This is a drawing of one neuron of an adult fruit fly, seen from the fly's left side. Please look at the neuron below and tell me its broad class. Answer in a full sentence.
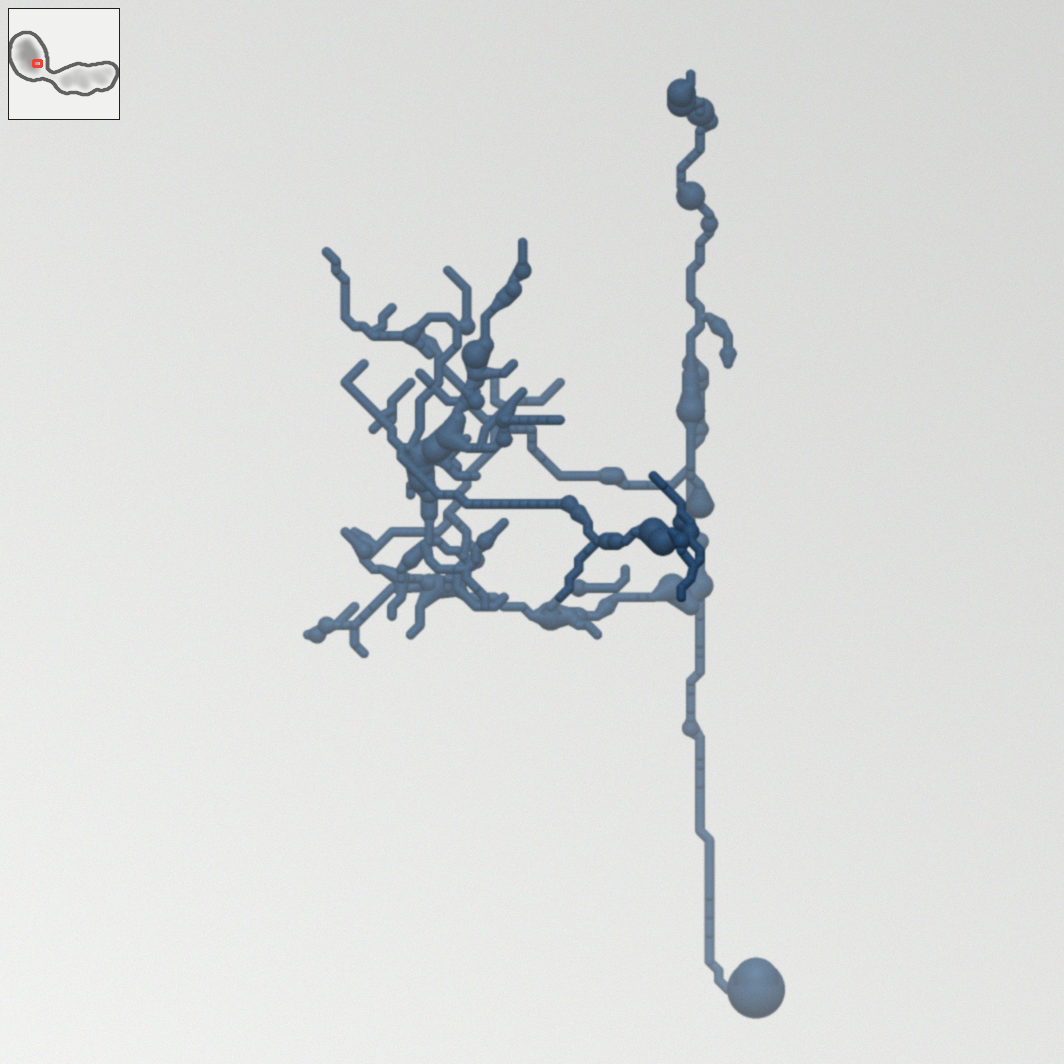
The broad class is optic-lobe intrinsic neuron.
